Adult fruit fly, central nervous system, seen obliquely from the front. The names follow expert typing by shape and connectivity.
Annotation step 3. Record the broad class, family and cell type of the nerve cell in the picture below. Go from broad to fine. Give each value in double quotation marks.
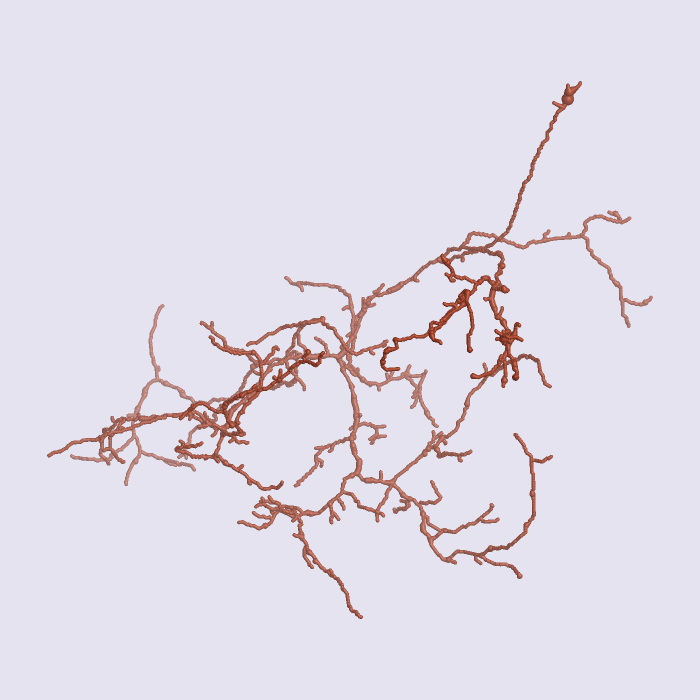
"nerve-cord intrinsic neuron", "hemilineage 11A", "IN11A005"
